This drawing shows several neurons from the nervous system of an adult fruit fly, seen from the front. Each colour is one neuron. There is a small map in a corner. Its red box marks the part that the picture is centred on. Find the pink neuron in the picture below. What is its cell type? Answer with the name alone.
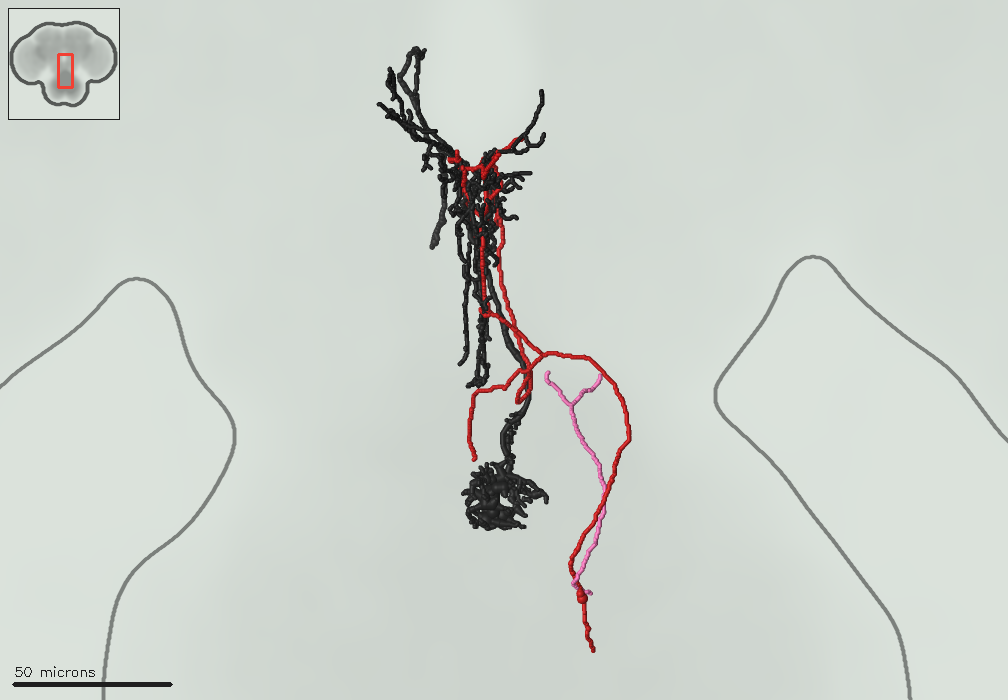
BM_InOm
